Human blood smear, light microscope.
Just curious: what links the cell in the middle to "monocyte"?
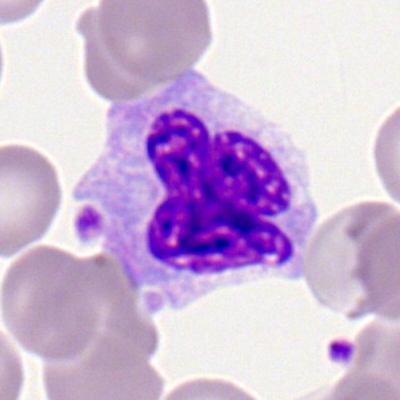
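Let's go through what you can see in this monocyte, one feature at a time. The nucleus is folded into several overlapping lobes. Its chromatin forms dark purple strands, with paler gaps between them. All around the nucleus, on every side, there is abundant cytoplasm. That cytoplasm is pale blue-grey.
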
